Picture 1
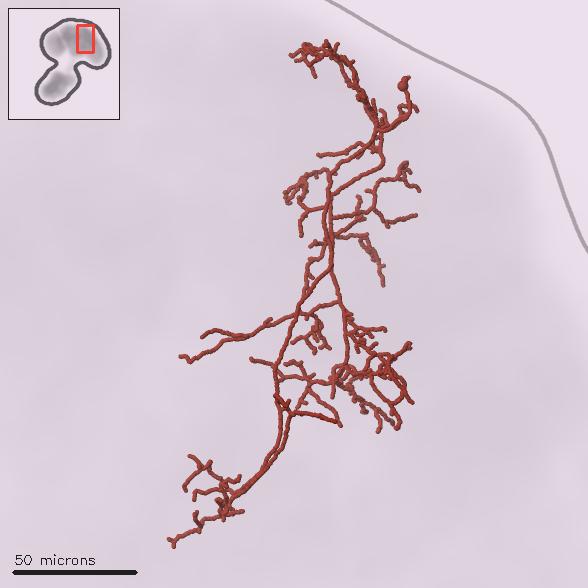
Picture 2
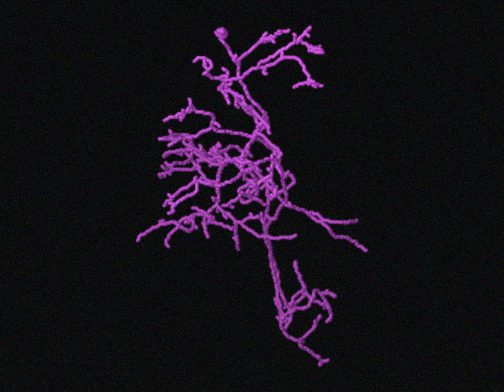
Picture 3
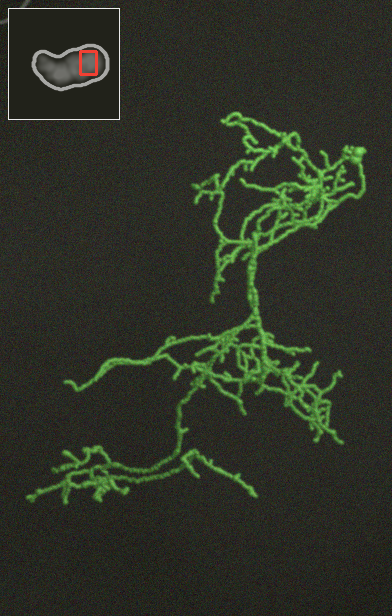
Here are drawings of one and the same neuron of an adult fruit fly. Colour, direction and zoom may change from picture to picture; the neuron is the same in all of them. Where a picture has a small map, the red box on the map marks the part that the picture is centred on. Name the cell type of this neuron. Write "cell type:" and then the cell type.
cell type: LAL029_a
